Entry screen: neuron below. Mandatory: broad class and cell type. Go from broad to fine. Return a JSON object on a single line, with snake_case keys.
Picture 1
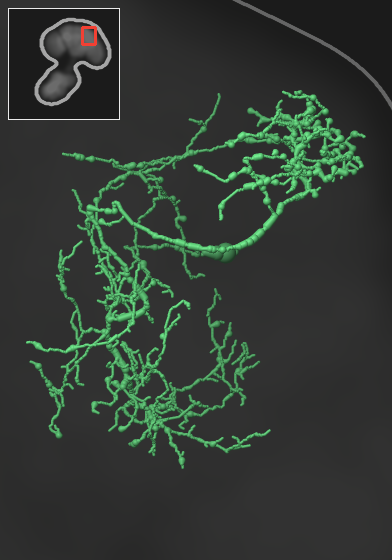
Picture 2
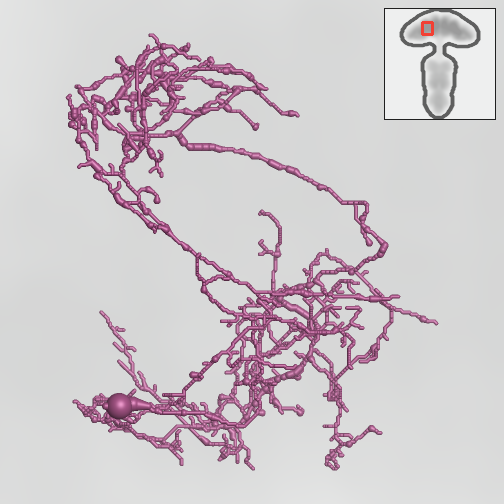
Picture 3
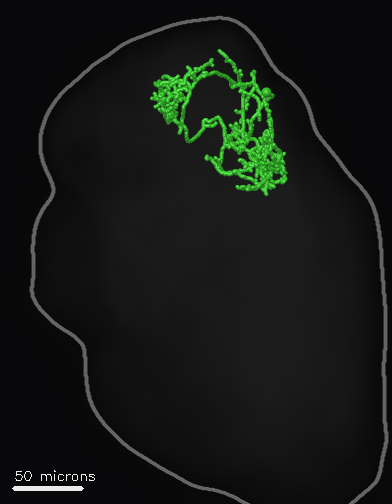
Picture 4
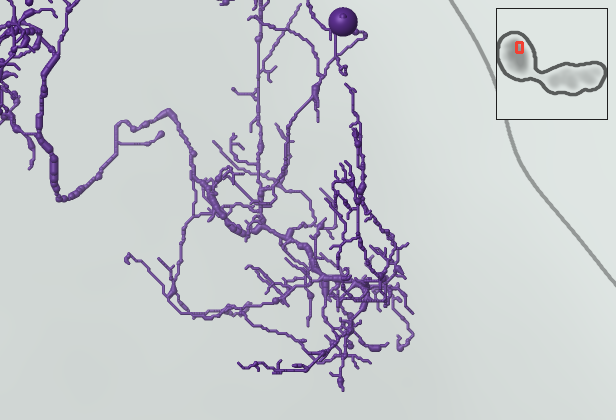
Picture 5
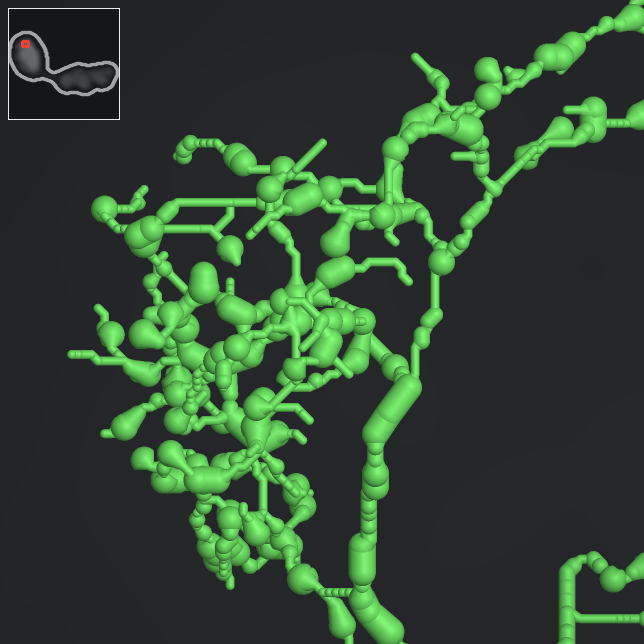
{"broad_class": "central-brain intrinsic neuron", "cell_type": "SLP381"}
